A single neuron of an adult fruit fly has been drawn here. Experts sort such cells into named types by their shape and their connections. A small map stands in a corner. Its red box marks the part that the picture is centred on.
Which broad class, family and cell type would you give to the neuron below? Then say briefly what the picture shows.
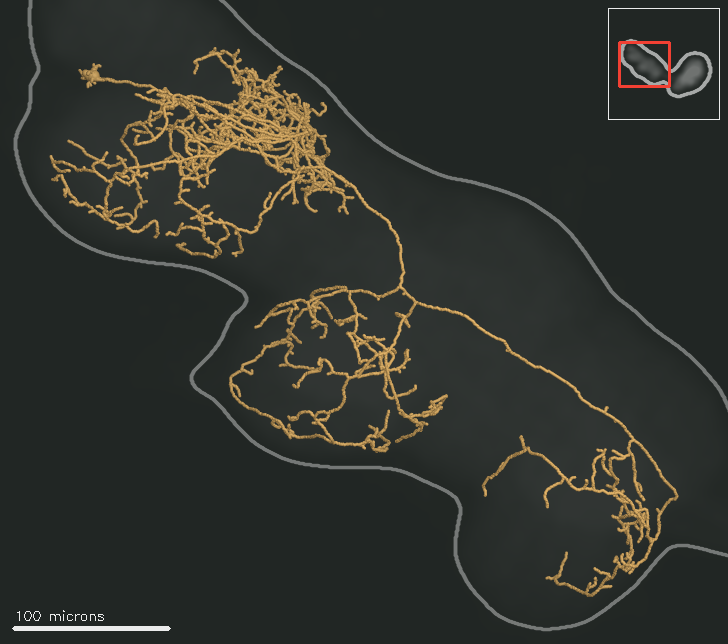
This is a nerve-cord intrinsic neuron. The family is hemilineage 27X. Its cell type is IN27X004. The cell body is at the upper left of the picture. From left to right in the picture it spans about 400 microns.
